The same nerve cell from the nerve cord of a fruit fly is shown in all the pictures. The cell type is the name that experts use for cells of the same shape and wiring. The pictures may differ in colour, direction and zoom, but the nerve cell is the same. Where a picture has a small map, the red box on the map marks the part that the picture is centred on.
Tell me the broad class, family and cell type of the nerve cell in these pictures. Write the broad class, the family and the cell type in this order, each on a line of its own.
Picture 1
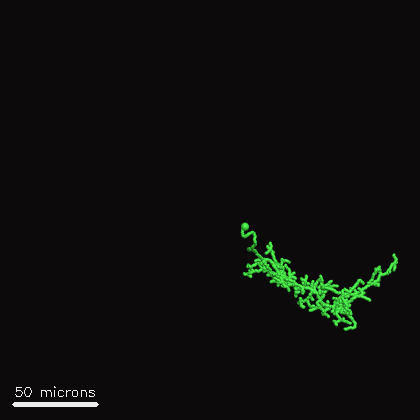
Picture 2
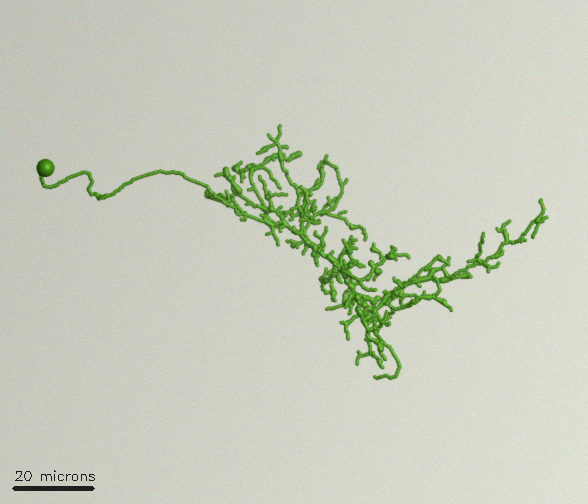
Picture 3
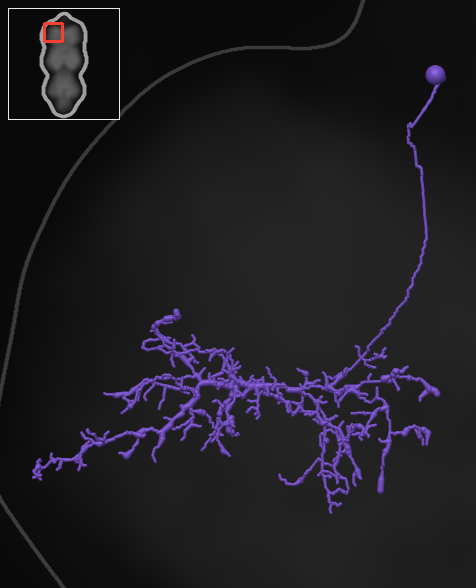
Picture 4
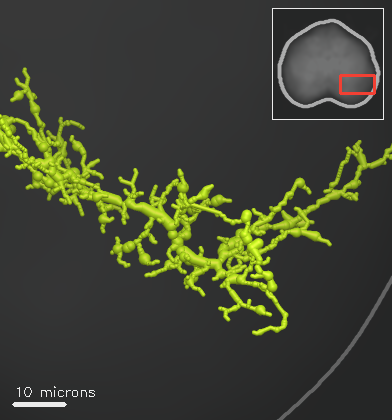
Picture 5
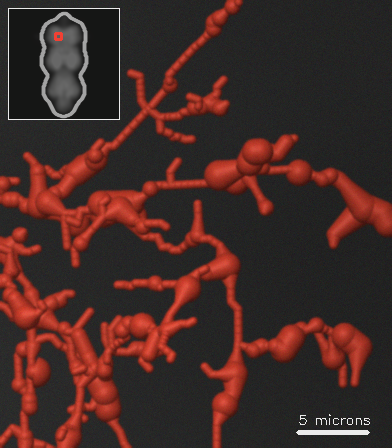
nerve-cord intrinsic neuron
hemilineage 09A
IN09A074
